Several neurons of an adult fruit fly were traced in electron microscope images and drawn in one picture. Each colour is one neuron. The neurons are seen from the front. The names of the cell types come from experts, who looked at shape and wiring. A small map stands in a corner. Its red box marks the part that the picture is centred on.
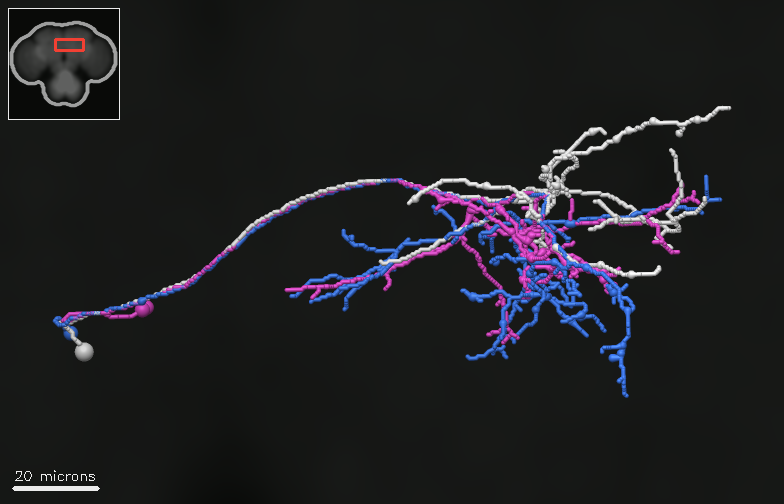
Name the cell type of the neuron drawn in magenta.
CL348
